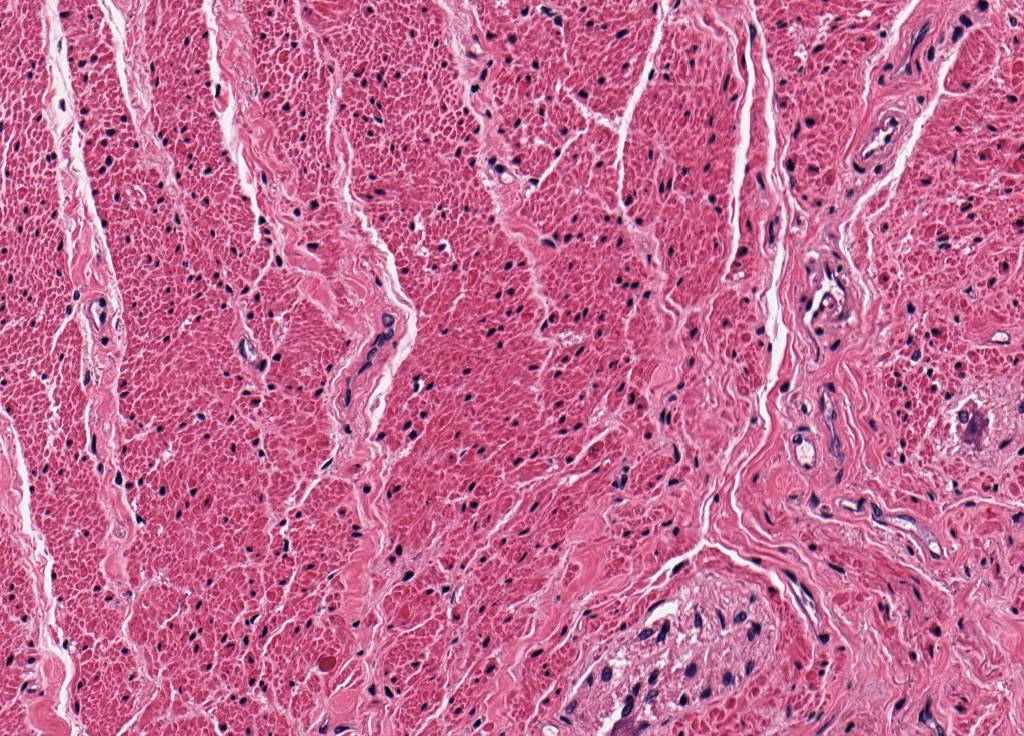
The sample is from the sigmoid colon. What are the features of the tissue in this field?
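So, most of these muscle fibres are cut across, giving small round to polygonal pink profiles. Their nuclei are small and dark and lie singly, and many fibre profiles show no nucleus at all. I notice small thin-walled blood vessels within the septa, mostly in the right half. Near the bottom edge, right of centre, sits a rounded, paler, looser bundle with wavy fibres and scattered nuclei.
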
